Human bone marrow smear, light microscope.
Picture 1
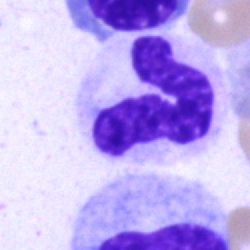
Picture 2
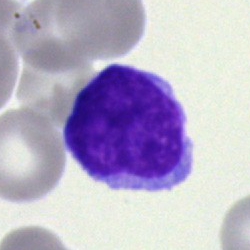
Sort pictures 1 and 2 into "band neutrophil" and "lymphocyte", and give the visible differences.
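Of the two, the band neutrophil is in picture 1 and the lymphocyte in picture 2. Point one, the nucleus: in the band neutrophil it is a single unsegmented band folded back on itself.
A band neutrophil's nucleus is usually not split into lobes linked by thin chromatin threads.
Point two, chromatin: both cells have dense, dark purple, coarsely clumped chromatin, so this does not separate them.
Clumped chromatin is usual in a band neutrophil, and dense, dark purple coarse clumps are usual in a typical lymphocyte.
Point three, cytoplasm: the lymphocyte has only a scant pale blue rim, mainly along its lower edge, with no granules.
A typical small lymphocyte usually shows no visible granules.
Neither cell shows vacuoles. Point four, outline: the band neutrophil is rounded with a smooth edge, while the lymphocyte's is slightly irregular and ragged at the lower right. Last, no nucleoli are visible in the band neutrophil.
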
